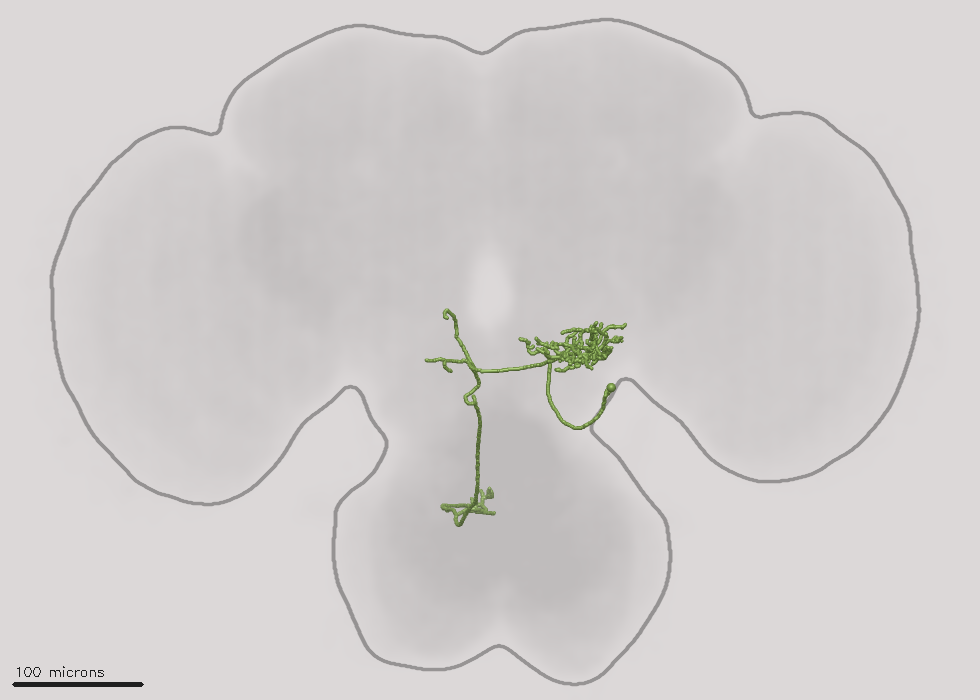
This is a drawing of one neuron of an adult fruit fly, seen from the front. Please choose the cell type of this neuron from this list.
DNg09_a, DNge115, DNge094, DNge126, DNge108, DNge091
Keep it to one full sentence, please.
This neuron is given the cell type DNge091.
